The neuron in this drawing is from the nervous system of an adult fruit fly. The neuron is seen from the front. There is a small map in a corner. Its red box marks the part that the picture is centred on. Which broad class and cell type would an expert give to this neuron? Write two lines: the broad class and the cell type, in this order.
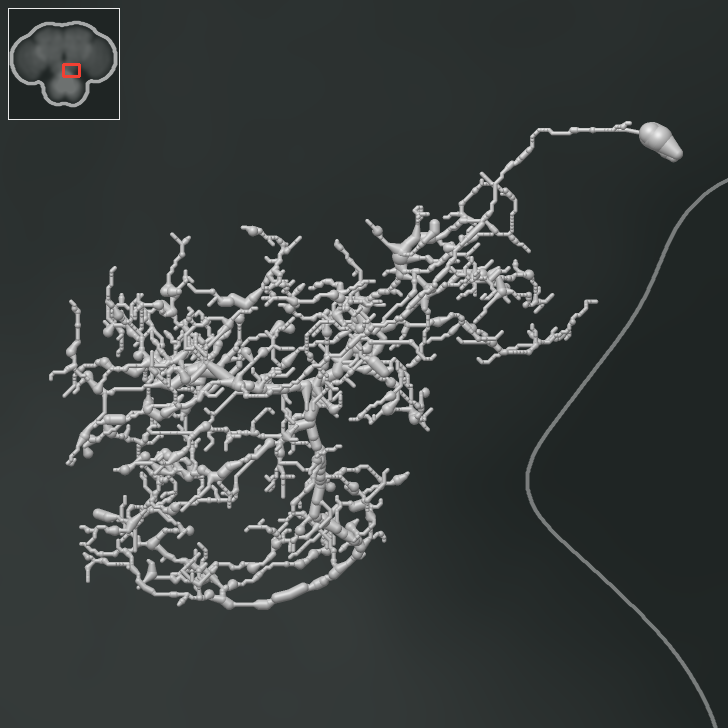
central-brain intrinsic neuron
GNG462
